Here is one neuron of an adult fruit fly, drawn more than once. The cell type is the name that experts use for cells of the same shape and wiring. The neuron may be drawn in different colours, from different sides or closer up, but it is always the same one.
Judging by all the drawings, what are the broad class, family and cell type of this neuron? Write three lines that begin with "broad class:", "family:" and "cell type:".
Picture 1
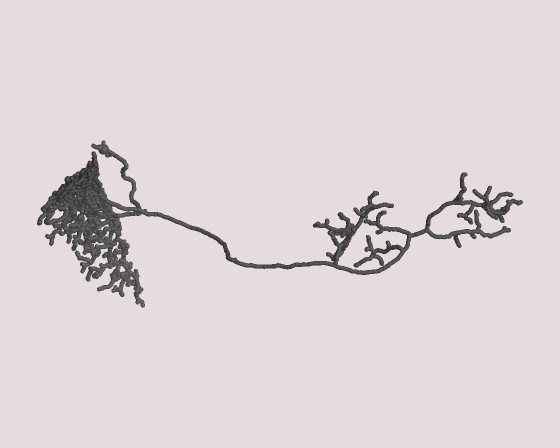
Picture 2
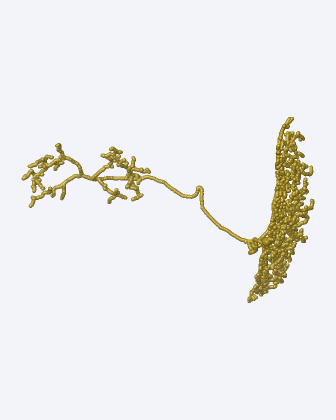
broad class: visual projection neuron
family: MeVP
cell type: MeVP56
